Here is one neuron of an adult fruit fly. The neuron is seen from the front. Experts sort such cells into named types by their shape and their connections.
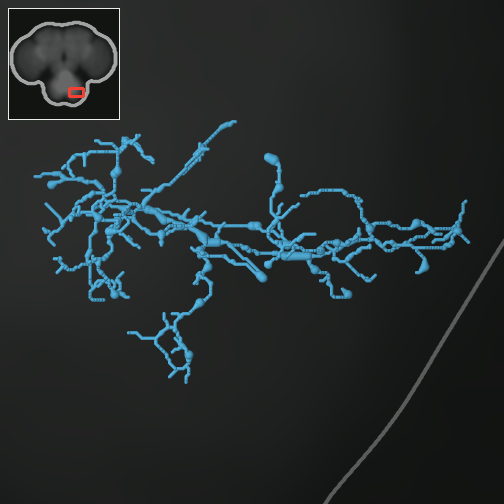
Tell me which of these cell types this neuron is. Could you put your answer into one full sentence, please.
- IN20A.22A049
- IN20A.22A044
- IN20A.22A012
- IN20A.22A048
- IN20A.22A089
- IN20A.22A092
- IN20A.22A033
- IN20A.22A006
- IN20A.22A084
This neuron carries the cell type designation IN20A.22A089.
